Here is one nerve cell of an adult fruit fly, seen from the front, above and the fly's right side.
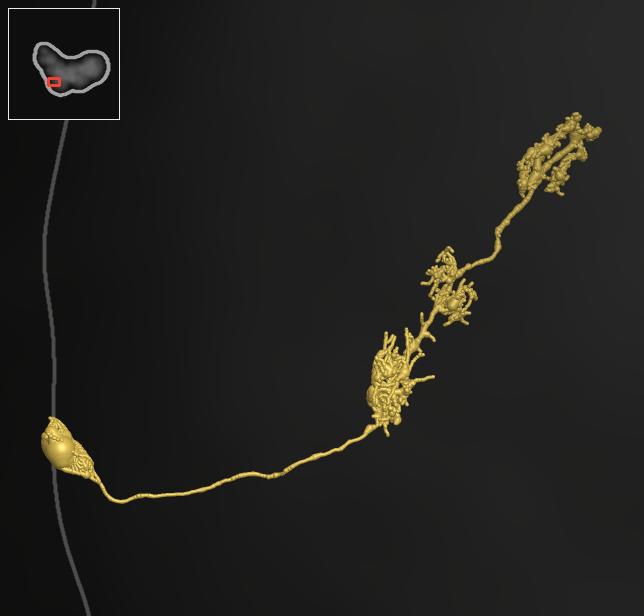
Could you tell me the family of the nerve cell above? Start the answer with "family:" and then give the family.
family: Mi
